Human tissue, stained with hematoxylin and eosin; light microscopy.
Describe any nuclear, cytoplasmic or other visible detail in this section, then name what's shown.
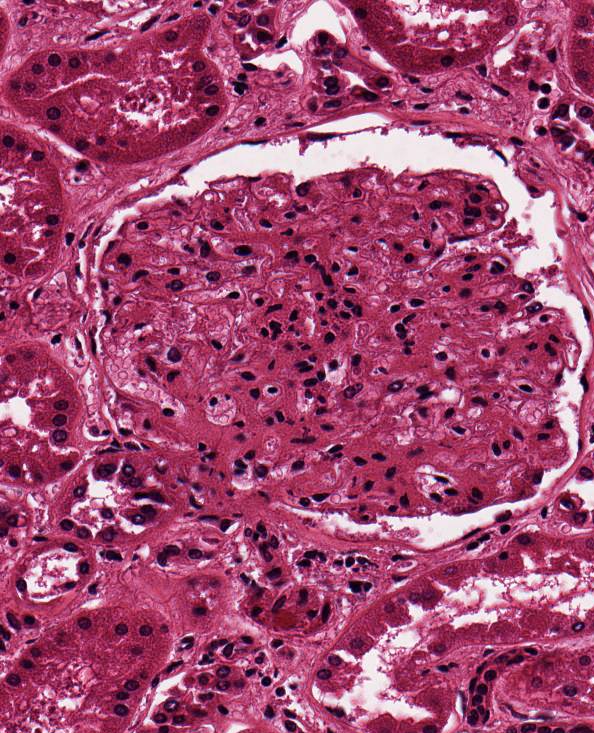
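Centre: one large rounded glomerulus, surrounded by tubules. Glomerular tuft crowded throughout with many dark nuclei. Tubules lined by cells with abundant pink granular cytoplasm and round nuclei. Pale, wispy flocculent material in several tubule lumens. Tissue: renal cortex.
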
